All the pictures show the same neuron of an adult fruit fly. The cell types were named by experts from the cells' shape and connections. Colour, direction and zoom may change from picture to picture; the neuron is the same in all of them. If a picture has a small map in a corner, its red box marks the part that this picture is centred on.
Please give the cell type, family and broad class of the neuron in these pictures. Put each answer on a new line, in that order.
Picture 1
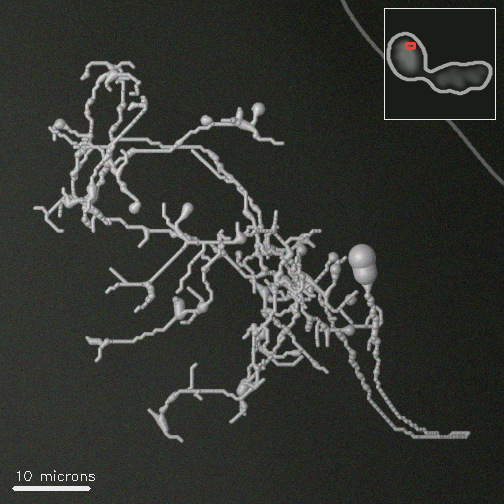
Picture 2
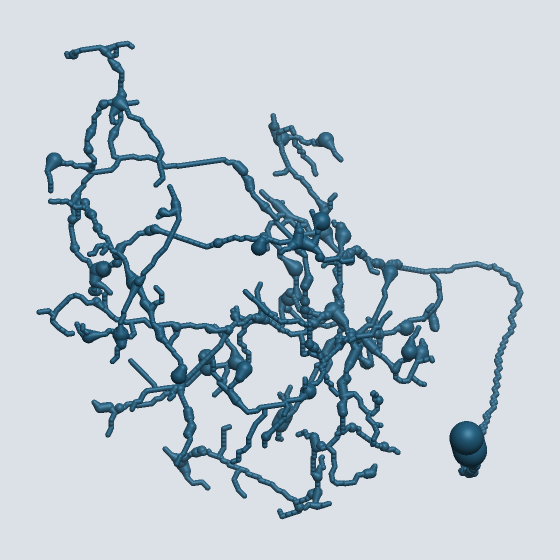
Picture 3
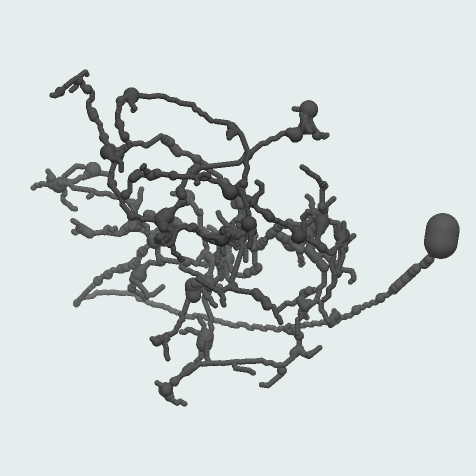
LHPV4a8
hemilineage LHp1
central-brain intrinsic neuron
